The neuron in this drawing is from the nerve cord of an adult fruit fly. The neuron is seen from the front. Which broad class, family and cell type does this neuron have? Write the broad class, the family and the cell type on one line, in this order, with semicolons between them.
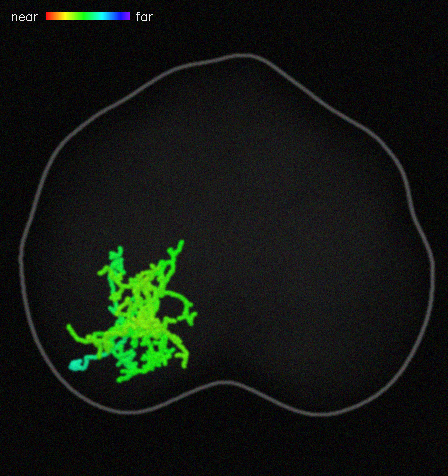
nerve-cord intrinsic neuron; hemilineage 20A.22A; IN20A.22A017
